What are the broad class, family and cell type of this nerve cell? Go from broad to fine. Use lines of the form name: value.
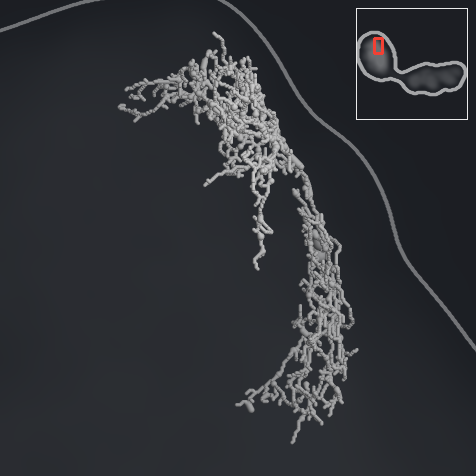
broad class: central-brain intrinsic neuron
family: hemilineage SLPpl2
cell type: SLP365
